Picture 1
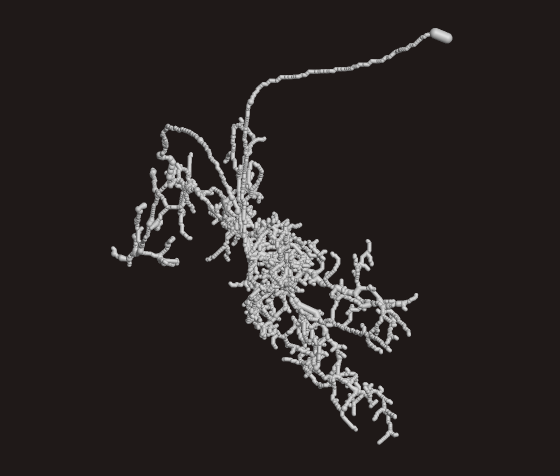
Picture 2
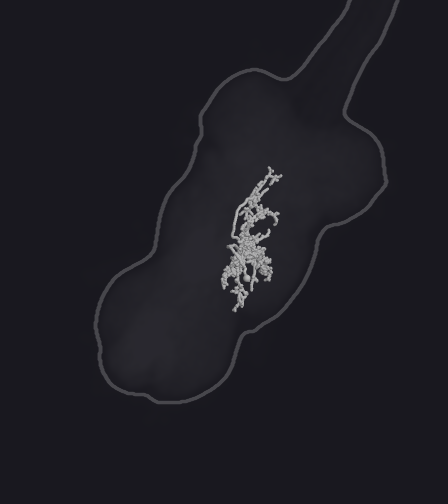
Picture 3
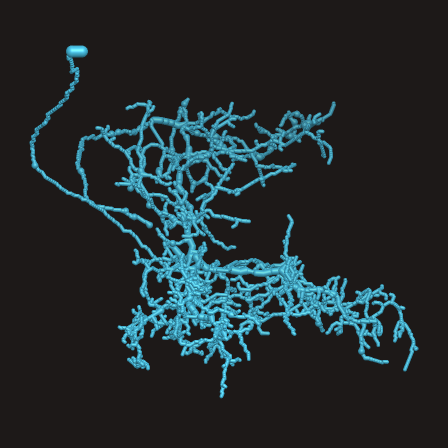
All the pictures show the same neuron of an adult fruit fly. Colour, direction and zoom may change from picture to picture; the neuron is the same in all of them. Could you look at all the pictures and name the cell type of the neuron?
IN23B013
